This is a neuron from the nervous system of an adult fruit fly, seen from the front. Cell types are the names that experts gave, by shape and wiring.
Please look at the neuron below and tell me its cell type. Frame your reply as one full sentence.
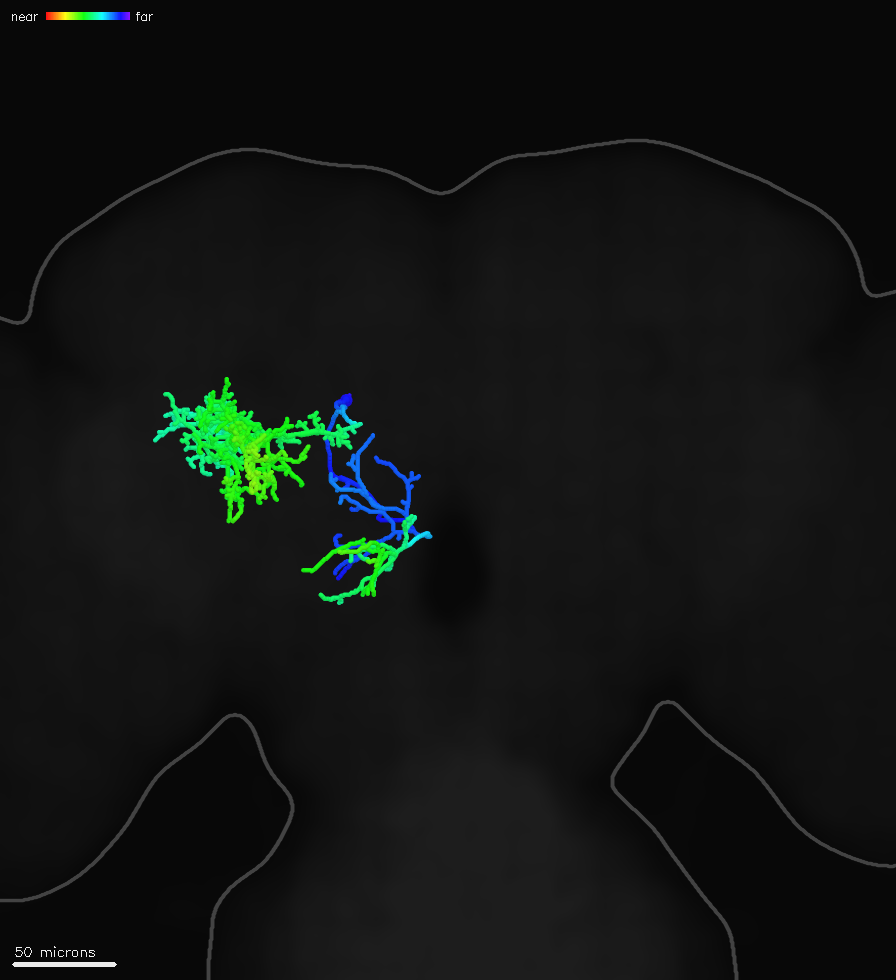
The type of this neuron is the cell type PVLP143.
